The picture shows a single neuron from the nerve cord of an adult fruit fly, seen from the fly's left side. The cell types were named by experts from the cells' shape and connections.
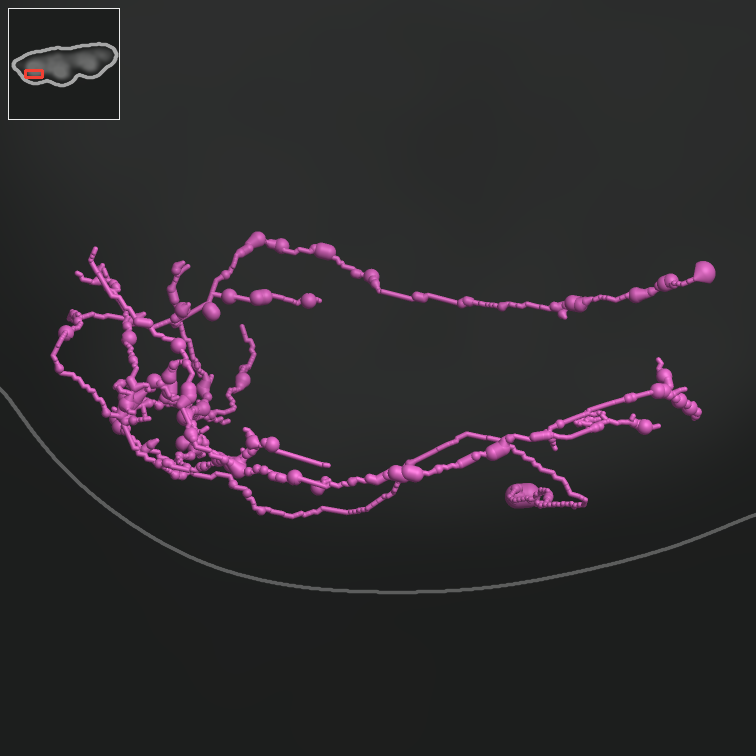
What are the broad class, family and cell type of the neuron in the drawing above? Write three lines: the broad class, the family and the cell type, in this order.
nerve-cord intrinsic neuron
hemilineage 01B
IN01B035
